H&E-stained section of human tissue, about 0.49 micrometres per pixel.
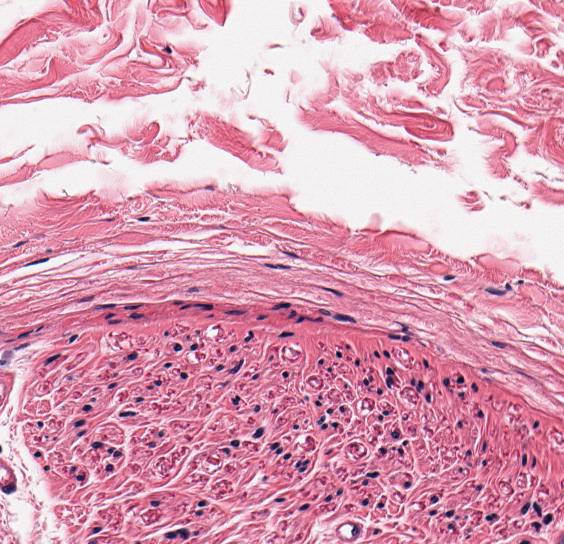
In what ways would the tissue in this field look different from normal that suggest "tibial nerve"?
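The picture fits the tibial nerve. A curved, layered sheath of flattened cells wraps the upper border of the bundle, their elongated dark nuclei running parallel to the edge.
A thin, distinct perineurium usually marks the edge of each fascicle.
Inside, the fibres are cut across as many small round profiles, each a central pink dot in a pale halo.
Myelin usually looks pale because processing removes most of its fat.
Small dark oval to elongated nuclei lie among them.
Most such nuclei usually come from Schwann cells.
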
